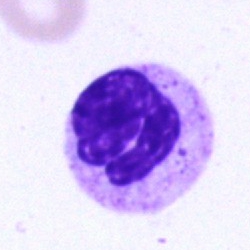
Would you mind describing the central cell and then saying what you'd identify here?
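The nucleus lies toward the upper left, so the rim of cytoplasm is wider at the lower right. No nucleoli can be seen in the nucleus. Fine purple granules are scattered through the cytoplasm. In the top-left corner lies the pale edge of a red cell, which does not touch the cell. This is a segmented neutrophil.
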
